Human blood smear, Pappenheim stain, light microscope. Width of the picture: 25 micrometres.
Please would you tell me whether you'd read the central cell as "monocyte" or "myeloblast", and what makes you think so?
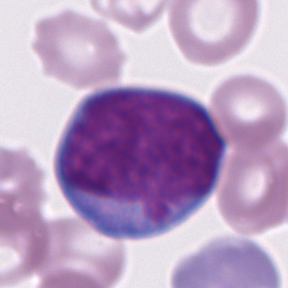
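That one's a myeloblast, not a monocyte. Its cytoplasm is pale blue and is widest as a crescent below the nucleus.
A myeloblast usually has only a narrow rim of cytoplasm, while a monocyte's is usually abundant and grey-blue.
The chromatin here is reddish-purple and finely mottled rather than coarsely clumped. The outline is smooth and rounded with no surface projections, and the cell is about 14 micrometres across.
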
